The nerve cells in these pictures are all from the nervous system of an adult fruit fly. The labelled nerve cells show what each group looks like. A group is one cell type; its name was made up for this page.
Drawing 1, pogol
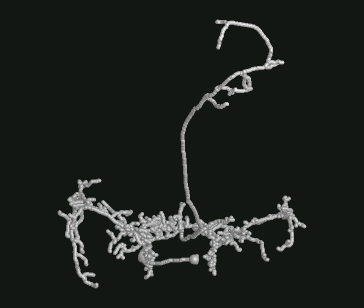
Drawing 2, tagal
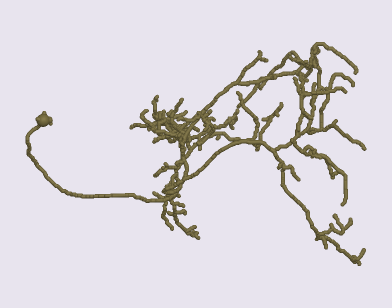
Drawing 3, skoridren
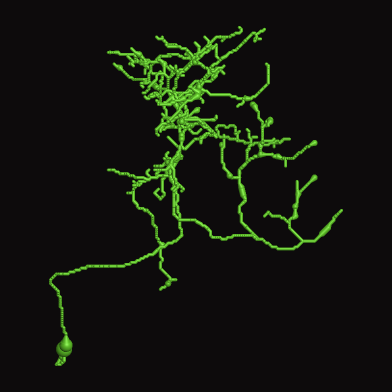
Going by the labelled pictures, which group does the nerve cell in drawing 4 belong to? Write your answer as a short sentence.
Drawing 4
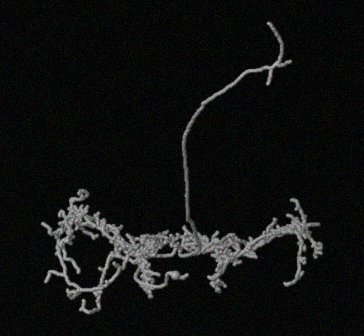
It belongs to pogol.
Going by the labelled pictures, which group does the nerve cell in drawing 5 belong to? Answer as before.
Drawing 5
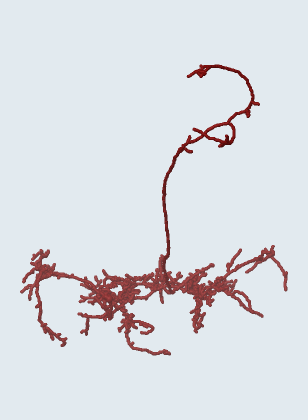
It belongs to pogol.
